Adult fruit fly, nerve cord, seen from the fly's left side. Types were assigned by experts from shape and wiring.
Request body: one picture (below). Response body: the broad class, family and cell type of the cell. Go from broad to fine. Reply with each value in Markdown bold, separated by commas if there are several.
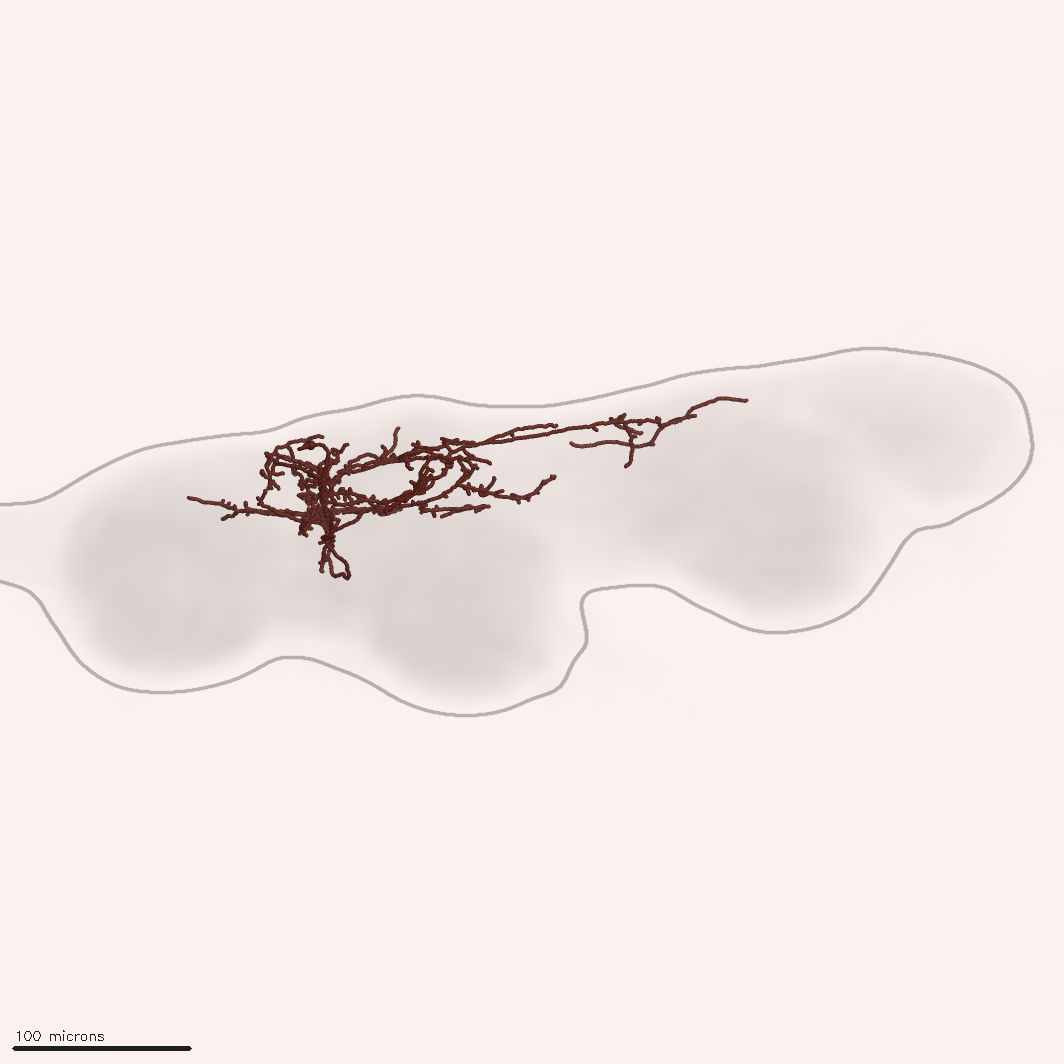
**nerve-cord intrinsic neuron**, **hemilineage 17A**, **IN17A067**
